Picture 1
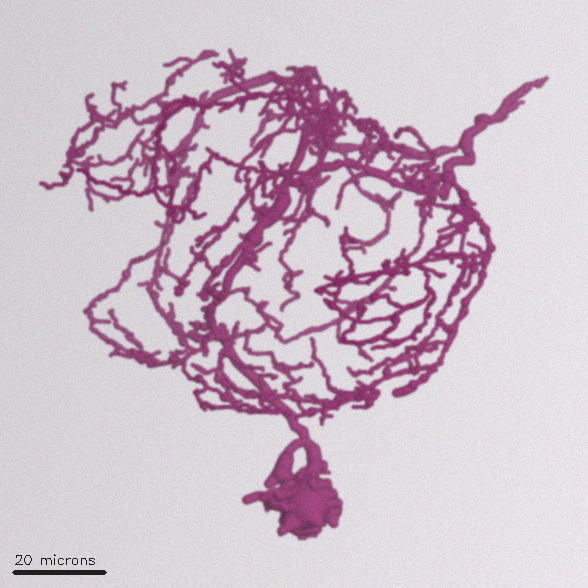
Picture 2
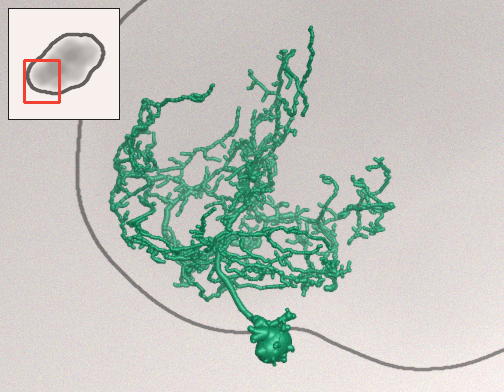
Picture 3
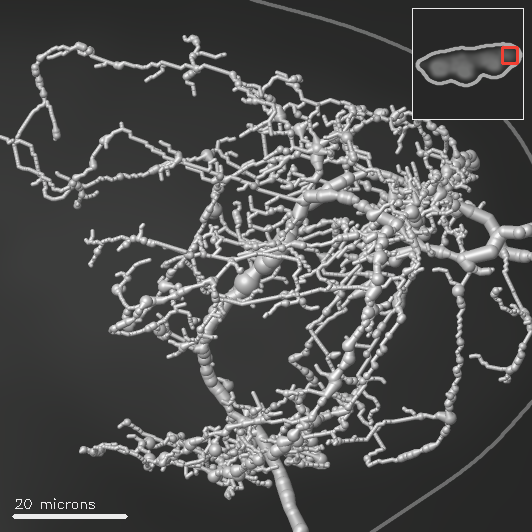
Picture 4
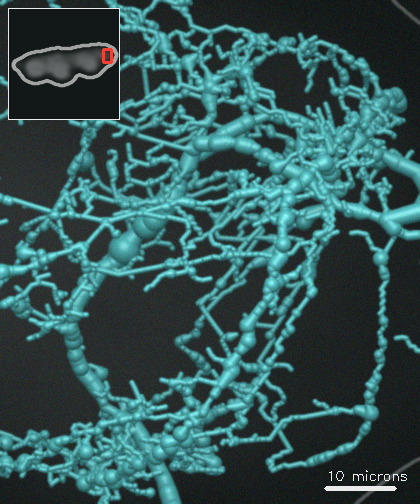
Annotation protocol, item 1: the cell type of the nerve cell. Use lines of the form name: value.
cell type: MNad50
